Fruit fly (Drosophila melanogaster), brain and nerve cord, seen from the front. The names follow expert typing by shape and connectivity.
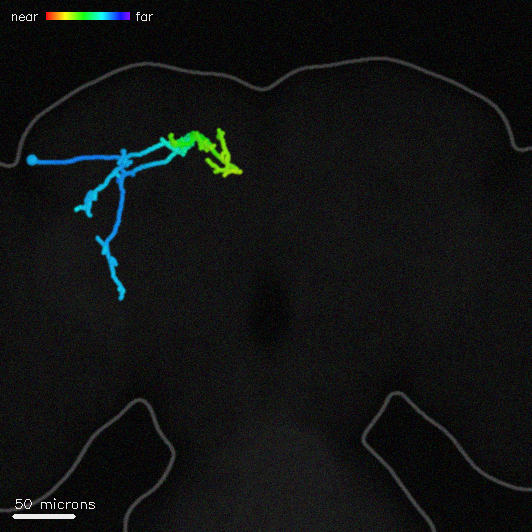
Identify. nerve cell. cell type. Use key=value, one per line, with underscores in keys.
cell_type=LHPV5g1_a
